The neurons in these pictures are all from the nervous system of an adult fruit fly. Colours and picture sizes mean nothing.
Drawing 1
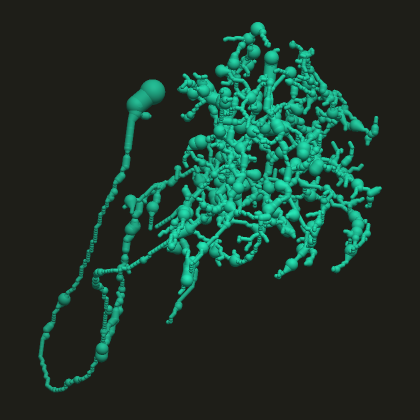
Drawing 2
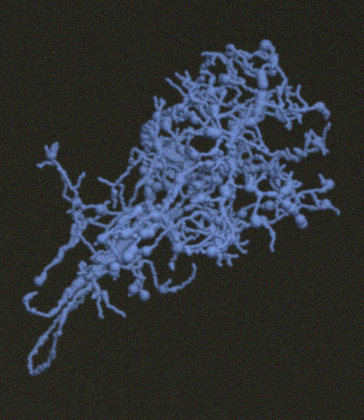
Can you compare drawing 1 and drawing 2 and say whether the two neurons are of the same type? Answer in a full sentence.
They are of the same cell type.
